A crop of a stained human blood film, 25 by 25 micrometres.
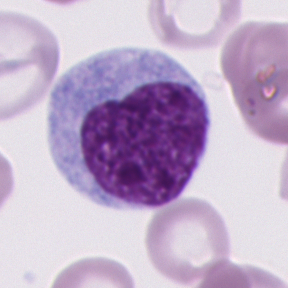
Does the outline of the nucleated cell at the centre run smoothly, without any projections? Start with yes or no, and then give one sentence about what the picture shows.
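Yes. The cell's outline is round and smooth.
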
